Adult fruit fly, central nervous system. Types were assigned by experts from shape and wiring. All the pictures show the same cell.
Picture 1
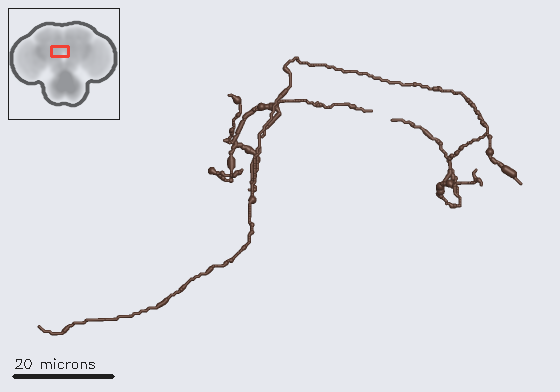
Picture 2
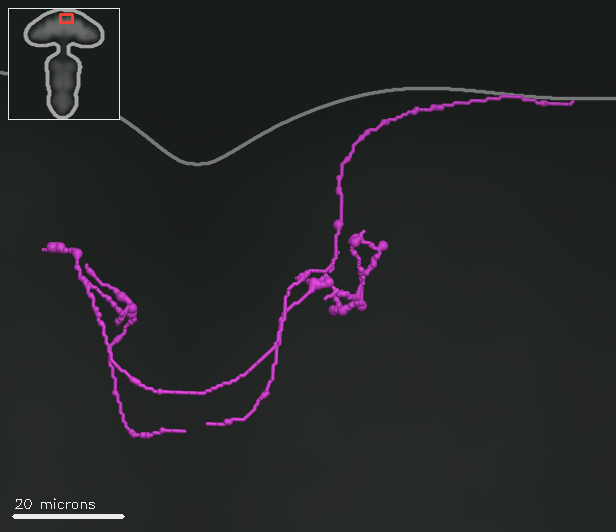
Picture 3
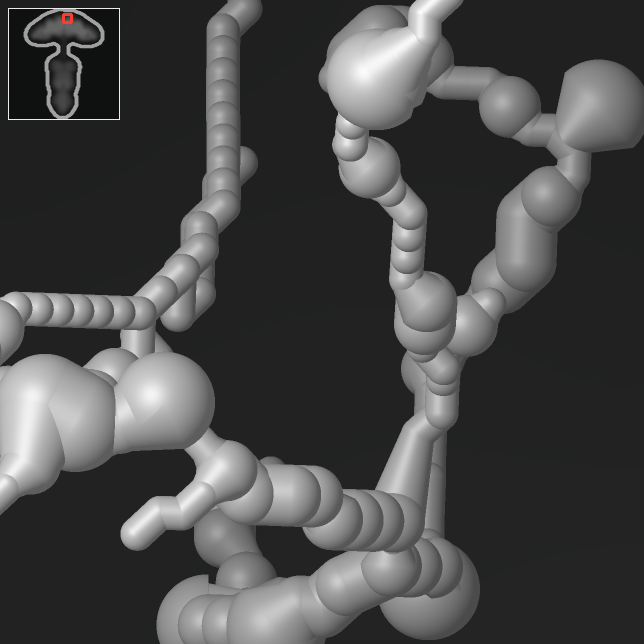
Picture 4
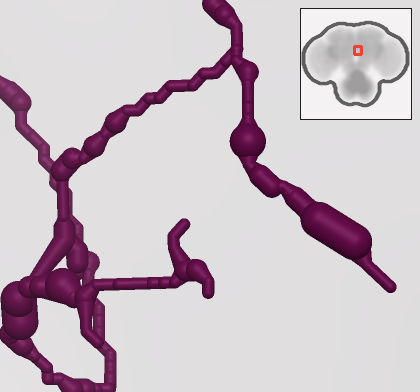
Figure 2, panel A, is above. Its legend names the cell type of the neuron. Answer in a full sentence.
The cell type is ORN_DM2.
